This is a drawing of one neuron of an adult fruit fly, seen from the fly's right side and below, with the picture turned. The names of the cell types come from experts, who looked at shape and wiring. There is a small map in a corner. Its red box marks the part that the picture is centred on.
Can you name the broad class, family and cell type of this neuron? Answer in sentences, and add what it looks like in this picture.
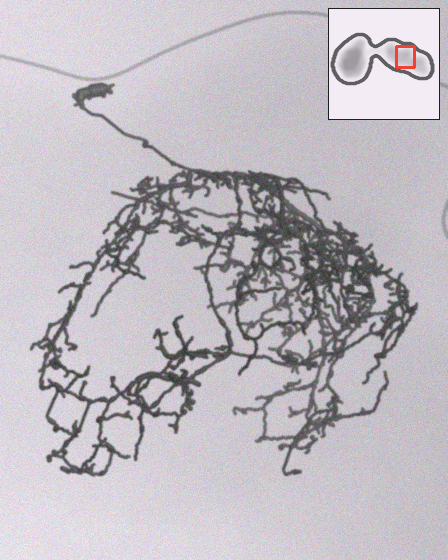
It is a nerve-cord intrinsic neuron. The family is hemilineage 13B. It is of cell type IN13B011. The cell body can be seen at the upper left of the picture. The picture shows more than a hundred branch ends.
